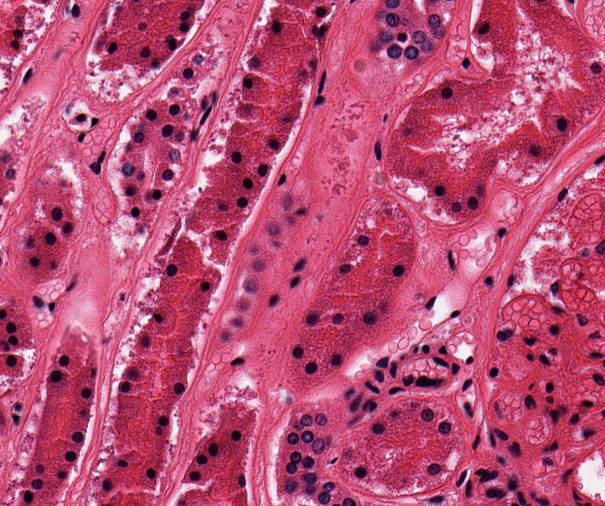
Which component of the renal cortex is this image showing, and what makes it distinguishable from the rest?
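A medullary ray is what you're looking at here. Notice how the closely packed, elongated tubules run roughly parallel, slanting up from the bottom of the field.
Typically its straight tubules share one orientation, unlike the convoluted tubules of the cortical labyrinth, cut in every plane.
Most lining cells have abundant, deeply eosinophilic, granular cytoplasm with a single small, round, dark nucleus near the centre. Thin strands of pink fibrous stroma carrying scattered elongated, dark spindle-shaped nuclei separate the tubules.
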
